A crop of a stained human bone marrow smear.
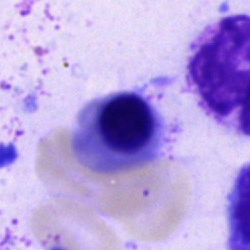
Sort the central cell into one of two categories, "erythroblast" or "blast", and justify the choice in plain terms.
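This is an erythroblast.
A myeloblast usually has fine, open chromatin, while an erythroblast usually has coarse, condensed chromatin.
Here the chromatin is dark and dense, which matches the erythroblast rather than a myeloblast. The nucleus sits off-centre toward the upper right, and the blue cytoplasm is widest on the lower-left side of it.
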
